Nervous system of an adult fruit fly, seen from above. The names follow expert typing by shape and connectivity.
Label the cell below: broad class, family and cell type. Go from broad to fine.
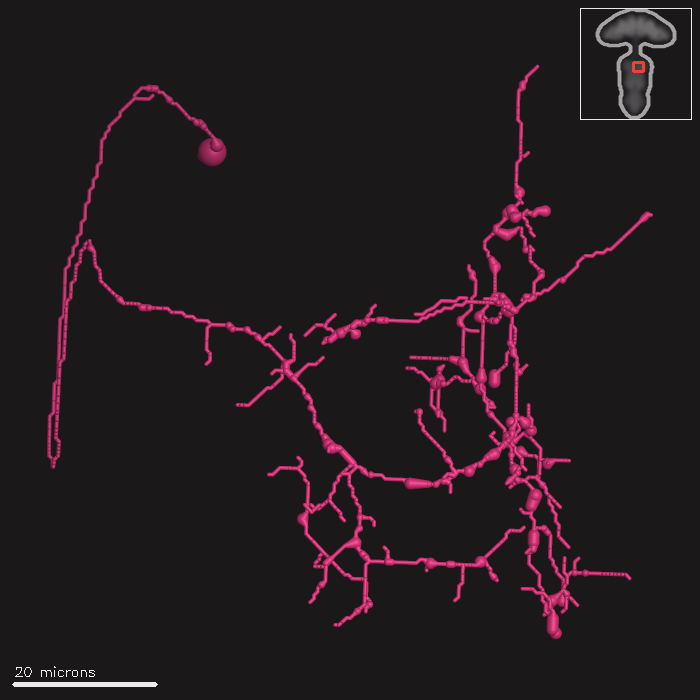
nerve-cord intrinsic neuron; hemilineage 02A; IN02A060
